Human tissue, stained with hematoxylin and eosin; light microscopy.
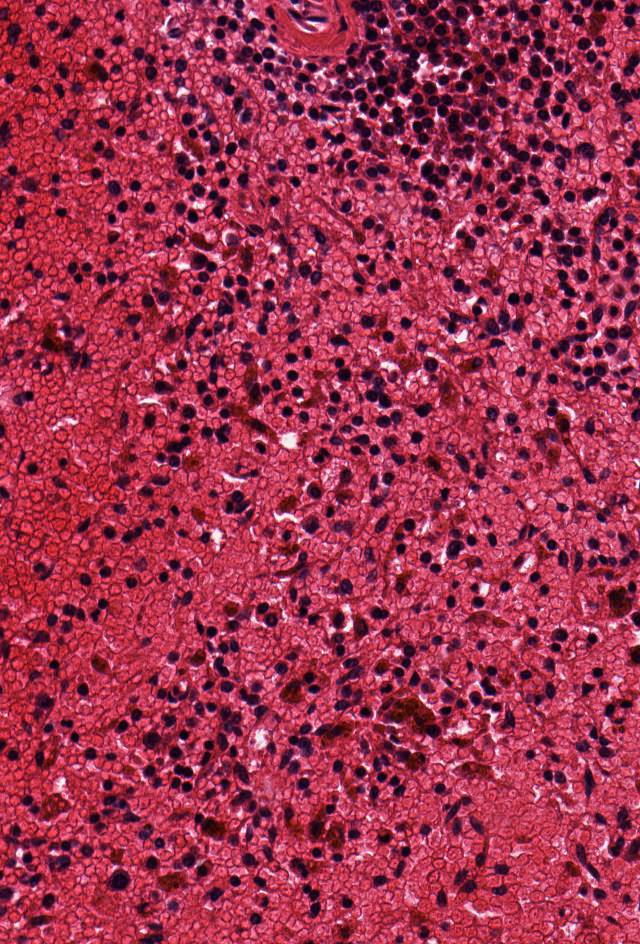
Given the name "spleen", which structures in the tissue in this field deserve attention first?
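So this is spleen; let me see what fits and what doesn't.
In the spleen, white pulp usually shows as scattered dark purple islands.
Here, small round dark-staining nuclei like those of lymphocytes are most crowded along the top of the field, especially toward the upper right, and that crowding goes with white pulp. Brown granular pigment lies in scattered clumps, mostly in the middle and lower parts. In the centre, elongated, spindle-shaped nuclei are scattered among the round ones. At the top edge near the centre, a small vessel with a pink, layered wall has been cut.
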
